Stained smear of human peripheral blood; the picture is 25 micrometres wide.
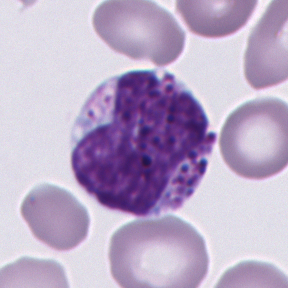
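Basophil, with dark blue-black granules. Its nucleus fills most of the cell. The cytoplasm is pale, nearly colourless, and forms its widest strip along the upper-left edge.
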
